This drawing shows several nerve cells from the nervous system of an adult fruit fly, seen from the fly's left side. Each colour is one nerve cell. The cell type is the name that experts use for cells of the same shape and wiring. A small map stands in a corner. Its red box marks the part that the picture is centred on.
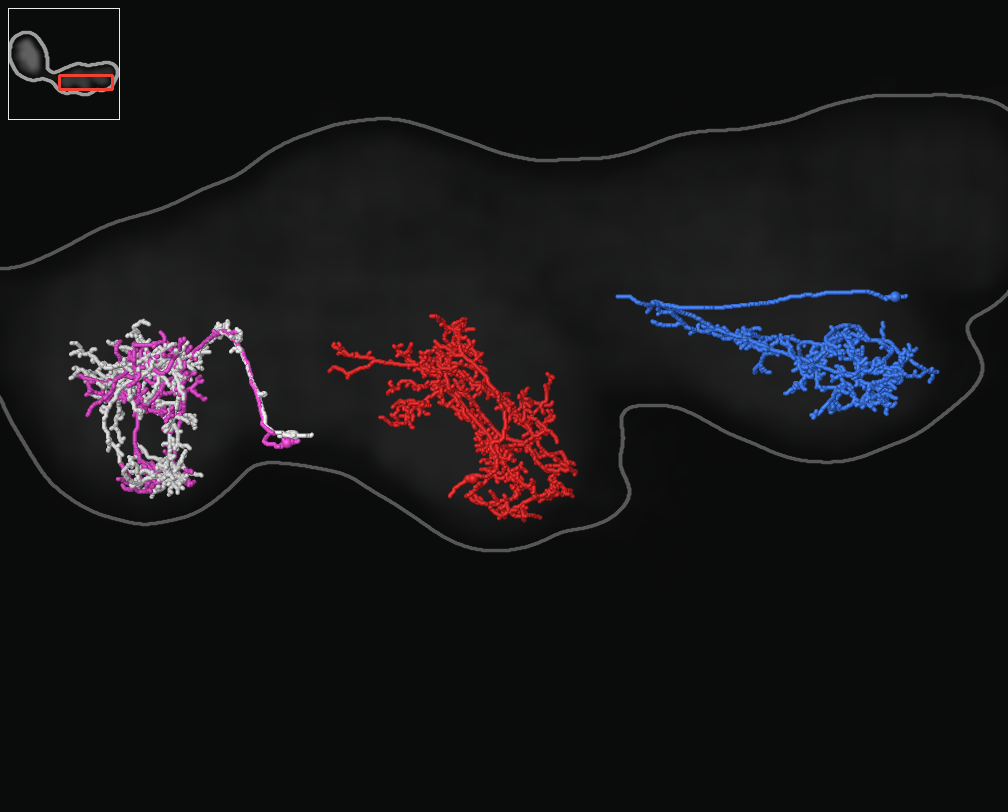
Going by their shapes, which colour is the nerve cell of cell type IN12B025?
magenta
